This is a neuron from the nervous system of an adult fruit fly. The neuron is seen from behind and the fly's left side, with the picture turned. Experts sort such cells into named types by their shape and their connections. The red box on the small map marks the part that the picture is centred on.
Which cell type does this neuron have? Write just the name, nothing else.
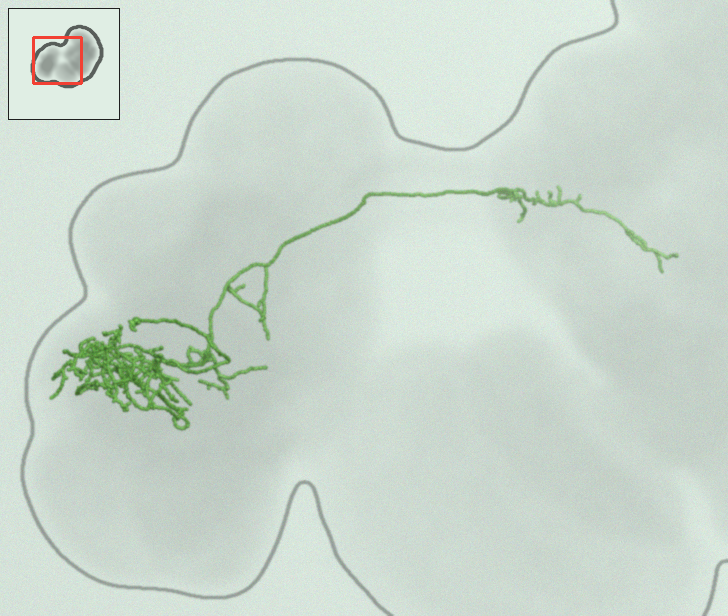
AN12B017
